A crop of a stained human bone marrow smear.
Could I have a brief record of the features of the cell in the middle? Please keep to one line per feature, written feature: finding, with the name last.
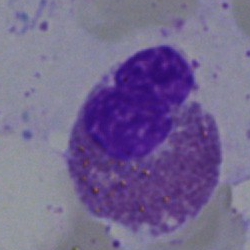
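Nucleus: upper part of cell, most cytoplasm below it
Chromatin: dark purple, clumped, scattered paler patches
Cytoplasm: abundant, fills roughly the lower half
Dots: small, golden-brown, scattered through cytoplasm
Name: eosinophil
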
